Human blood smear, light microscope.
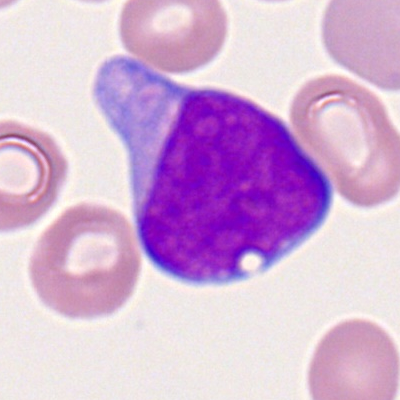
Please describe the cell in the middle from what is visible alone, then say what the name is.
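Here the nucleus fills most of the cell, leaving little cytoplasm, and is a single unlobed mass. The chromatin is finely spread and purple, with no coarse dark clumps. One small round clear spot sits at the lower cell edge. The cell is a myeloblast.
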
